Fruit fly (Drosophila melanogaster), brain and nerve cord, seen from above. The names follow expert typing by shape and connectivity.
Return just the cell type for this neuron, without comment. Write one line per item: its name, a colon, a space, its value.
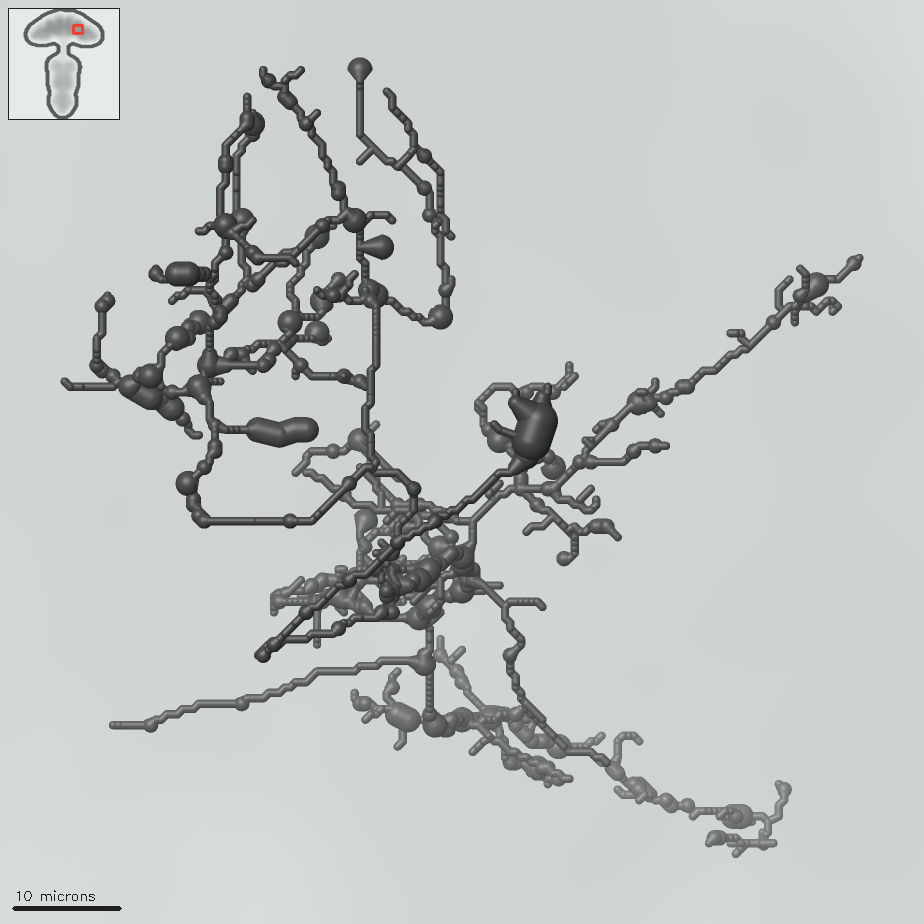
cell type: LHPD3c1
